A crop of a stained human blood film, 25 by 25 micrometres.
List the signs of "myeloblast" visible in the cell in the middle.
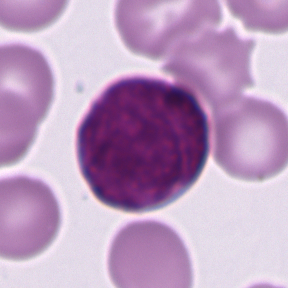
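This myeloblast has a round, smooth outline. Its nucleus is round with no indentation, measures about 11 micrometres across and fills almost the whole cell.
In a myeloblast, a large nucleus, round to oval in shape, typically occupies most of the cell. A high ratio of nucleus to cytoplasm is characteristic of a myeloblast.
The nucleus here agrees with both.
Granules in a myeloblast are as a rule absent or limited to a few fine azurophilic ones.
The cytoplasm here, in which no granules are seen, agrees with that as well.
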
